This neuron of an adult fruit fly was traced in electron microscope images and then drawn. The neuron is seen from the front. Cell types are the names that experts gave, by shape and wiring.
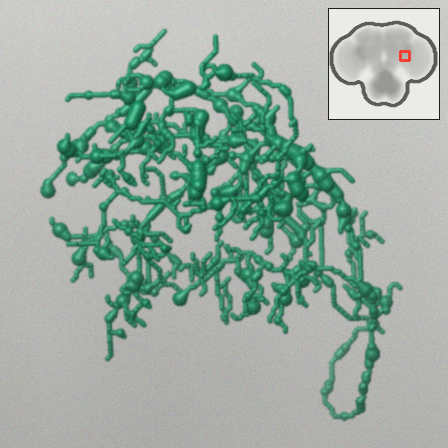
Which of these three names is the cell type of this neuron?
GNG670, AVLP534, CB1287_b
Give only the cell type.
CB1287_b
